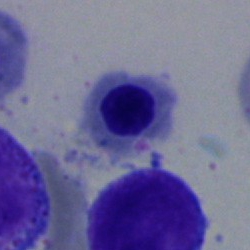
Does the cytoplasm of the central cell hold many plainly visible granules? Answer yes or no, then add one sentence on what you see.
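No. The cytoplasm shows no visible granules.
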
